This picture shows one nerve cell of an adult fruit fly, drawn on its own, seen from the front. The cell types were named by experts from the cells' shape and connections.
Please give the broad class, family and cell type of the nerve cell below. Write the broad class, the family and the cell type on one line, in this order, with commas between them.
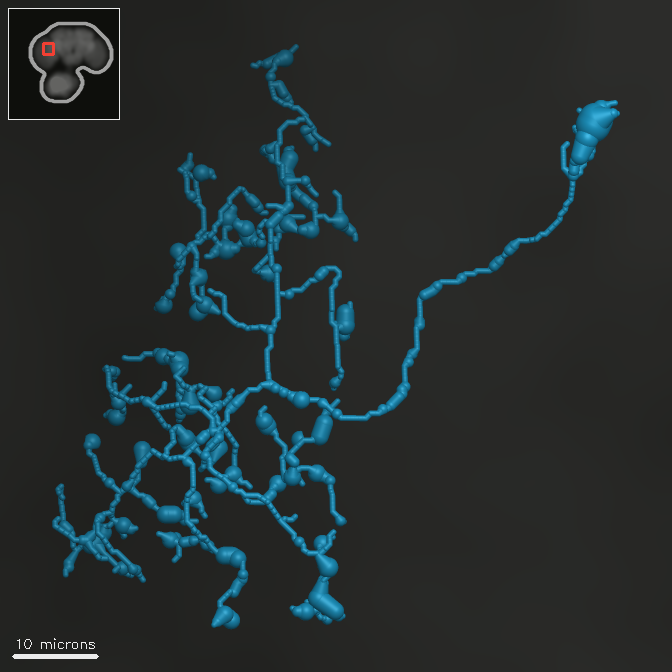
optic-lobe intrinsic neuron, Dm, Dm1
